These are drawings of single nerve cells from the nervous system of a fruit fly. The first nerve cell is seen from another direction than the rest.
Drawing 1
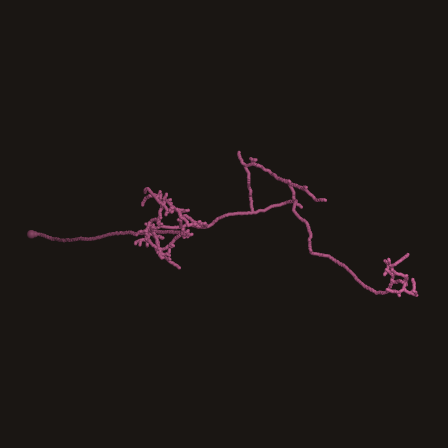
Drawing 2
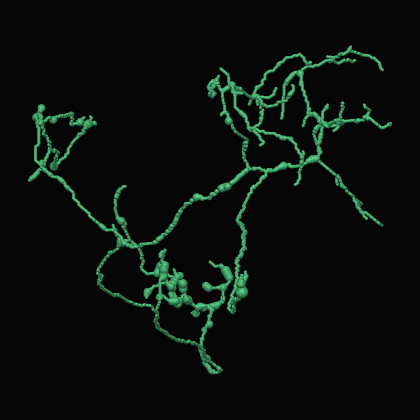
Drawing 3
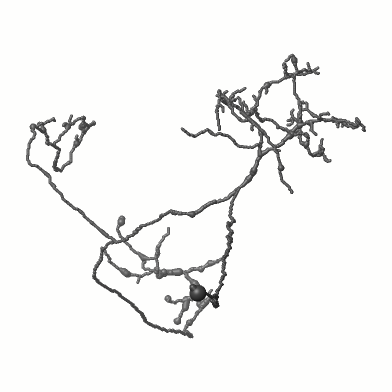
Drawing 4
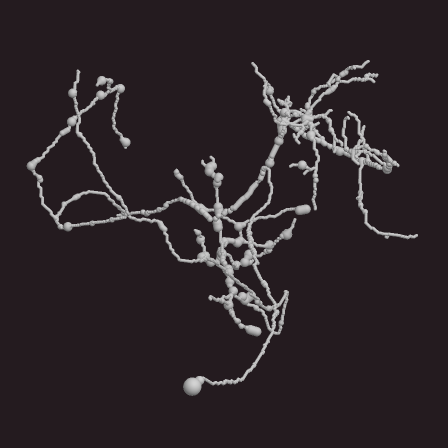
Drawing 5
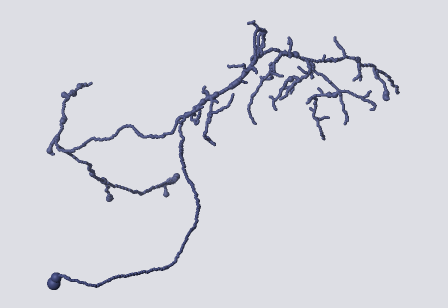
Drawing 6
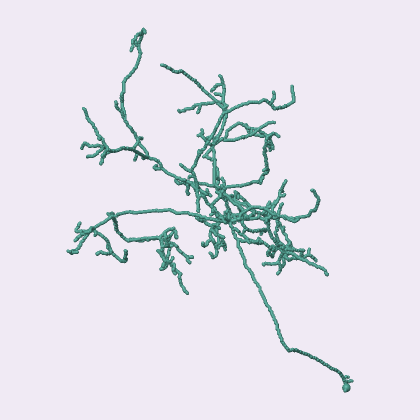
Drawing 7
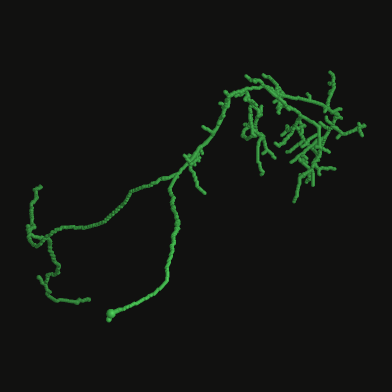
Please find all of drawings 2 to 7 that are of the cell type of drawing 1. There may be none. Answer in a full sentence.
Drawing 2, drawing 3 and drawing 4 are of the same cell type.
